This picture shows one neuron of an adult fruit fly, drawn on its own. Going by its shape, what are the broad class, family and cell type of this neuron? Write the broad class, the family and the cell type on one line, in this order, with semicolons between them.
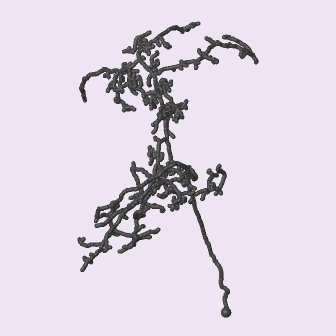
central-brain intrinsic neuron; hemilineage DL1_ventral; AVLP525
